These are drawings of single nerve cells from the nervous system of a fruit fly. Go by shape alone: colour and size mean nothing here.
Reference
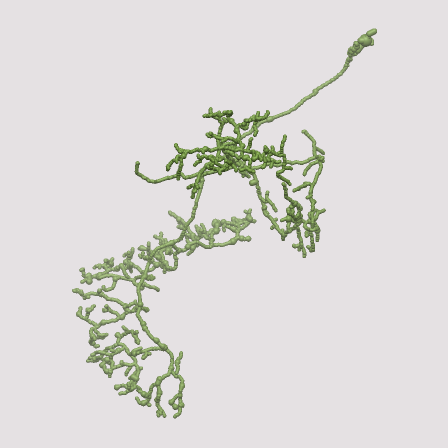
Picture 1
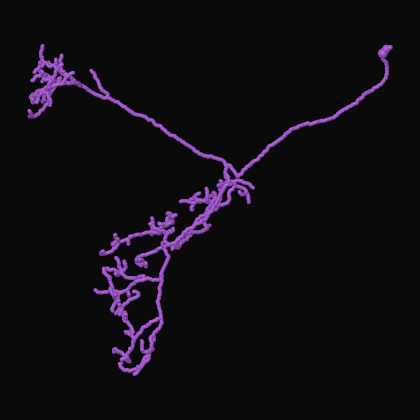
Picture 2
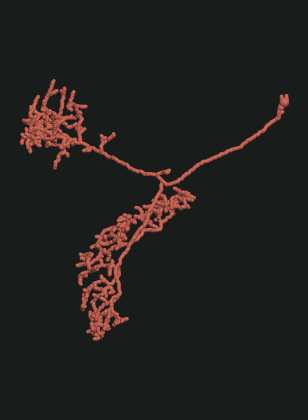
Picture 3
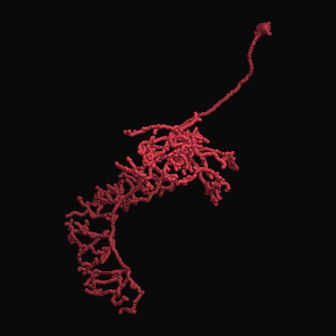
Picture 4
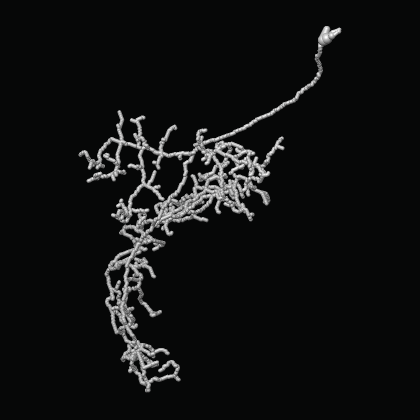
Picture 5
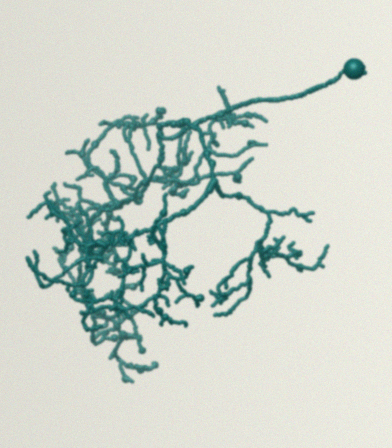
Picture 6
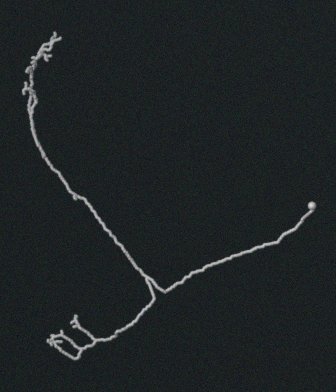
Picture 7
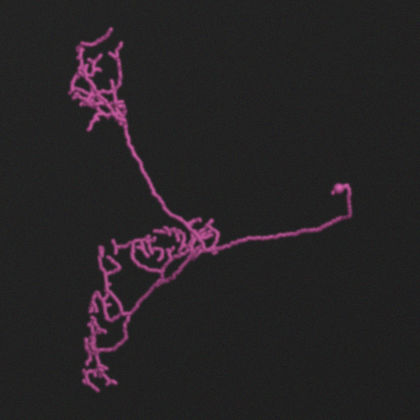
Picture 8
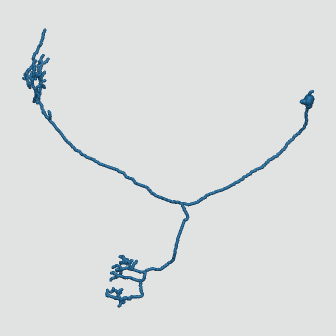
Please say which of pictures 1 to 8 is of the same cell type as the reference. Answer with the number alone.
3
